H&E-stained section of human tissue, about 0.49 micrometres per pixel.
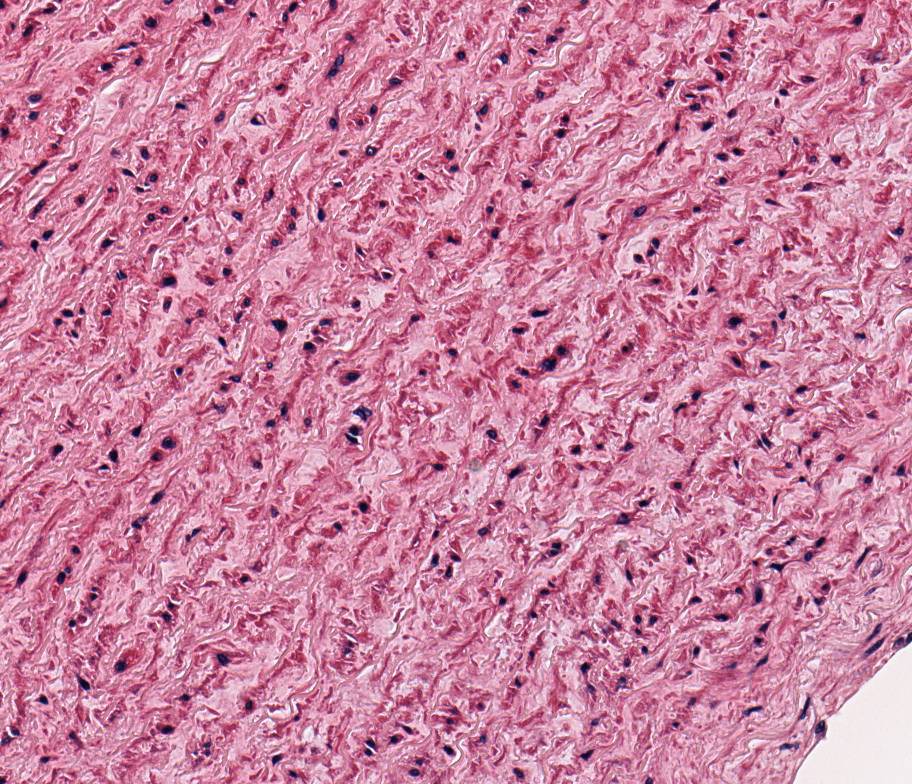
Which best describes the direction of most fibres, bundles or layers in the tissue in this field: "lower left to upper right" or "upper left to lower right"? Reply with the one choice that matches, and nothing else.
Lower left to upper right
